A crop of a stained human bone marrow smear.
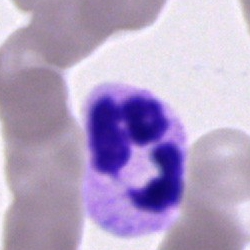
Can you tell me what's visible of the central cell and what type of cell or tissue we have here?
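Nucleus divided into several separate lobes. Chromatin dark purple, densely condensed. Cytoplasm pale pinkish-lilac, with fine, faint lilac granules. Segmented neutrophil.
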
